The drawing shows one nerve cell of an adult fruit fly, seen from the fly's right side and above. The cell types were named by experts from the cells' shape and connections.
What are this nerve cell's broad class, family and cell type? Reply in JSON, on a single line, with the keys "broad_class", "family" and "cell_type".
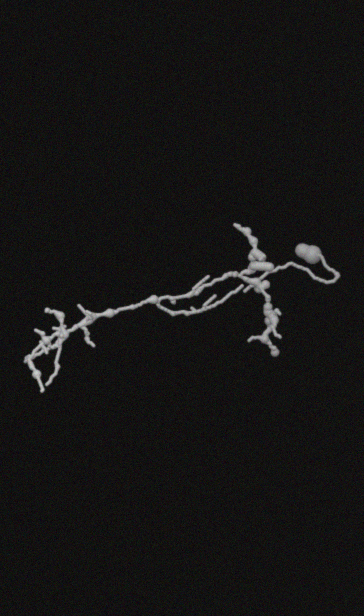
{"broad_class": "optic-lobe intrinsic neuron", "family": "Mi", "cell_type": "Mi13"}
